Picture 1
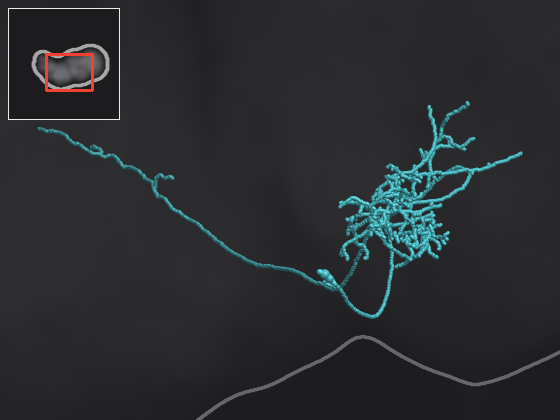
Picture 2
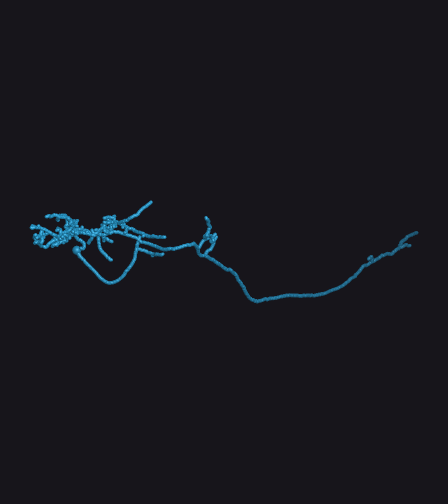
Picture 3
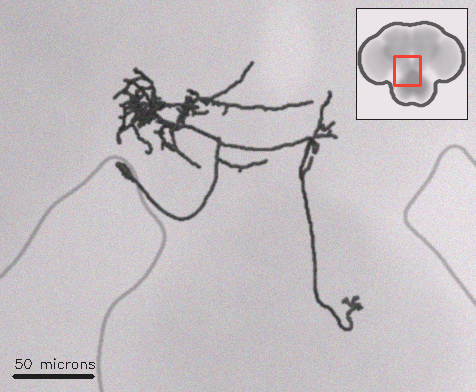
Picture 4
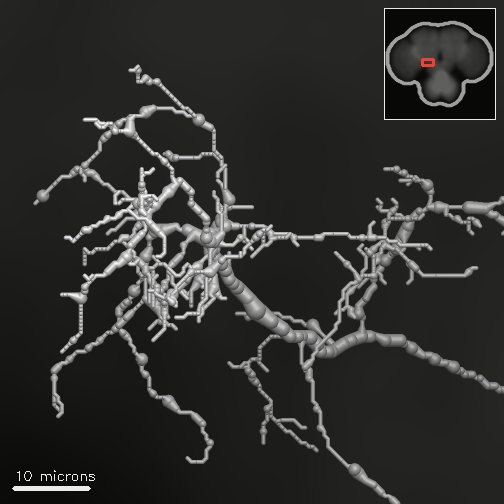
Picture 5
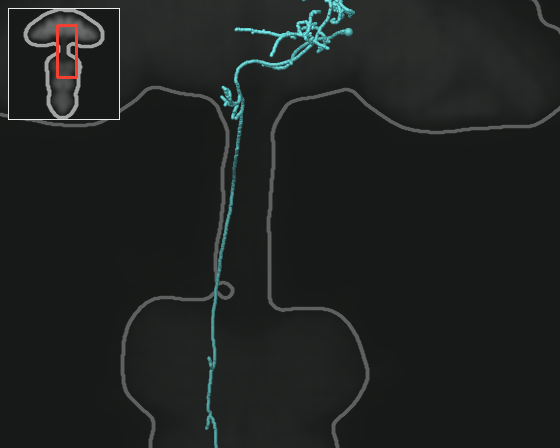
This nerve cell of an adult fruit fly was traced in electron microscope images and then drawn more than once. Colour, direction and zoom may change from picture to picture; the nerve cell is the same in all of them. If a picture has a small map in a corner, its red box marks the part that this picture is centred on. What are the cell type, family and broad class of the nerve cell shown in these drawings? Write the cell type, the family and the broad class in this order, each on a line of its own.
DNge145
hemilineage LB7
descending neuron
